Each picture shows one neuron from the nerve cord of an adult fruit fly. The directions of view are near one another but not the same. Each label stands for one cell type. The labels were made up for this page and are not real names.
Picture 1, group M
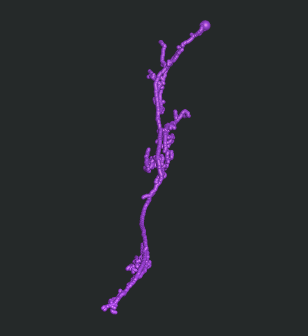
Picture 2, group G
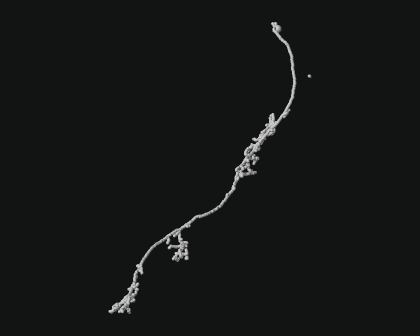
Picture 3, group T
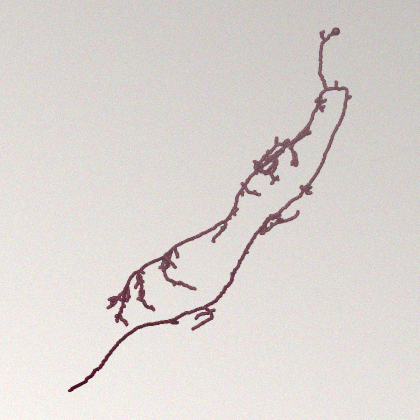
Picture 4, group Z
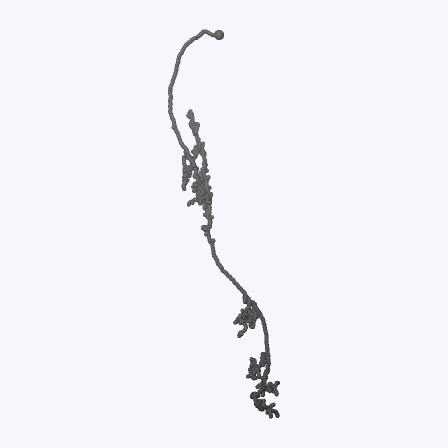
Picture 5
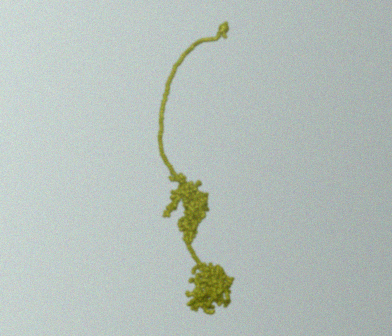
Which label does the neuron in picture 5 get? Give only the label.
group Z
